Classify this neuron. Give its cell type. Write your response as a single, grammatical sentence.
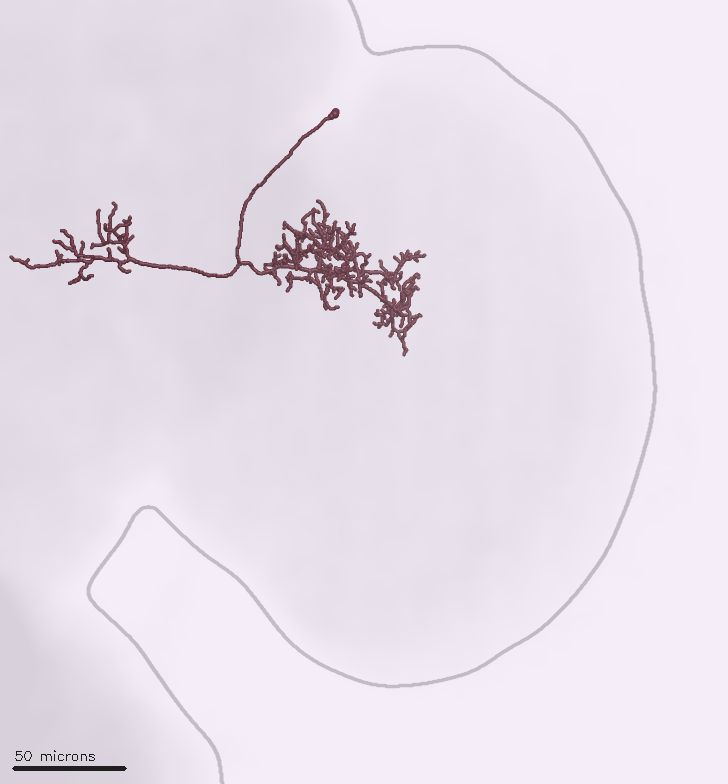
This neuron is a cell of type LPLC4.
